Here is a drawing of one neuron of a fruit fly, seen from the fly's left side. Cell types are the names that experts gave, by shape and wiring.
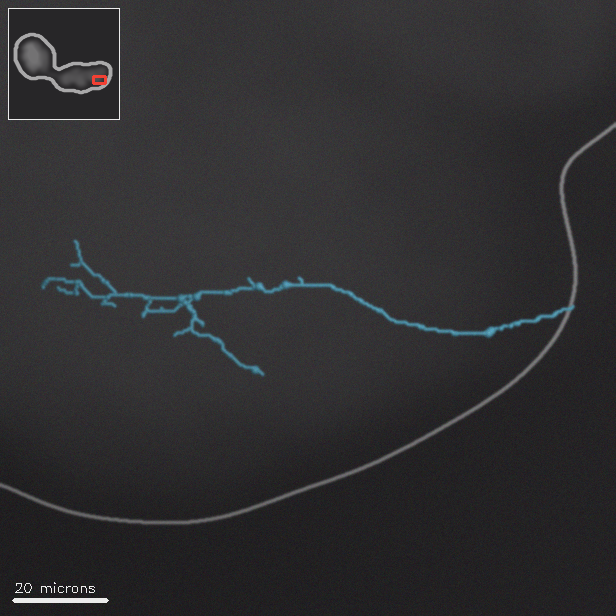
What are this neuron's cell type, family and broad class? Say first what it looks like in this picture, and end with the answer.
No cell body is drawn. From left to right in the picture it spans about 110 microns. It is of cell type LgLG1b. The name of its family is class gustatory. This is a sensory neuron entering the nerve cord.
